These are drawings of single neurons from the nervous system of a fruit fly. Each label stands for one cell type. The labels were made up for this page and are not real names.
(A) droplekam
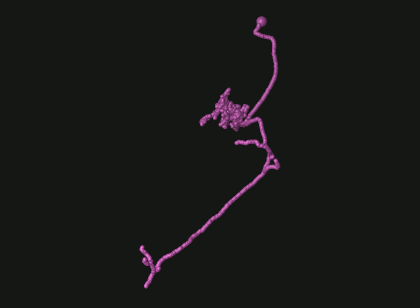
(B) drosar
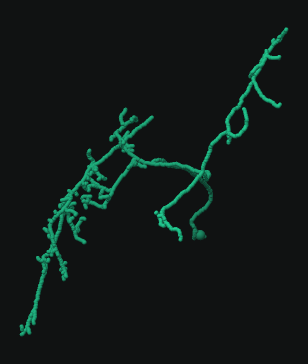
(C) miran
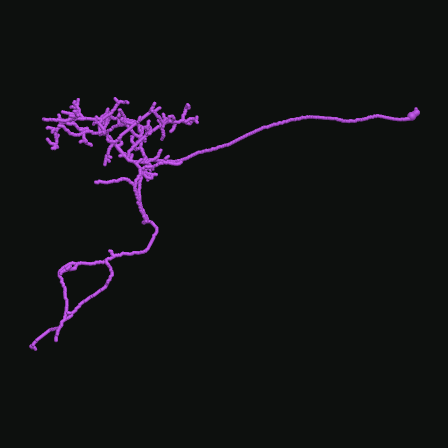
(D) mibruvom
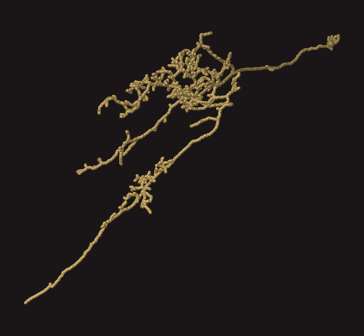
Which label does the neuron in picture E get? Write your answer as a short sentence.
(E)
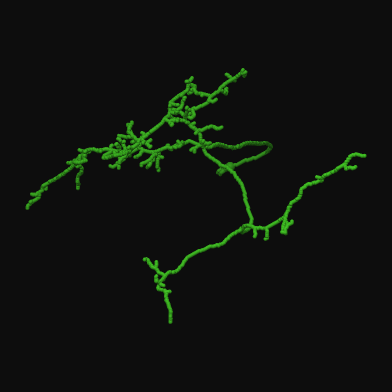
It belongs to drosar.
